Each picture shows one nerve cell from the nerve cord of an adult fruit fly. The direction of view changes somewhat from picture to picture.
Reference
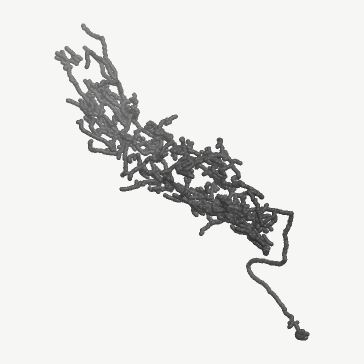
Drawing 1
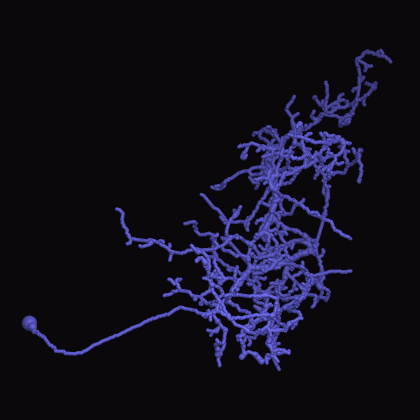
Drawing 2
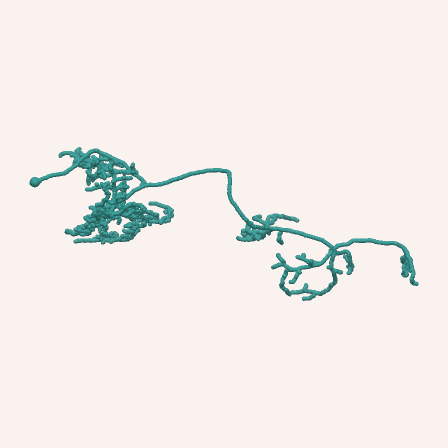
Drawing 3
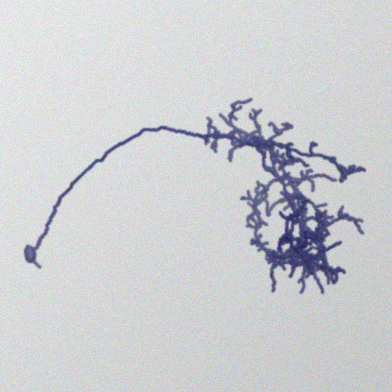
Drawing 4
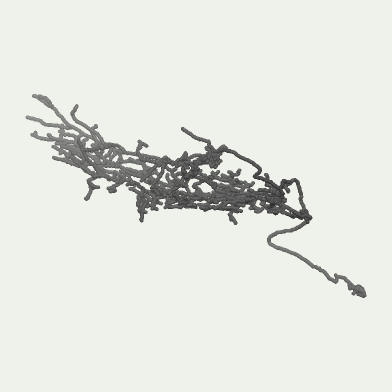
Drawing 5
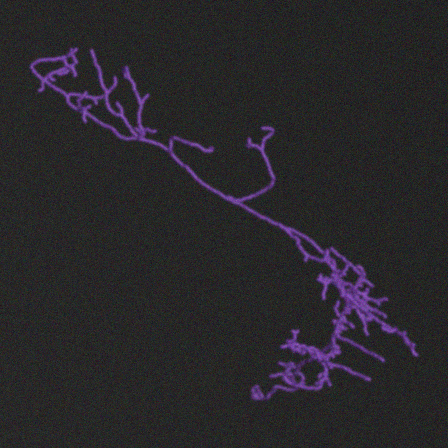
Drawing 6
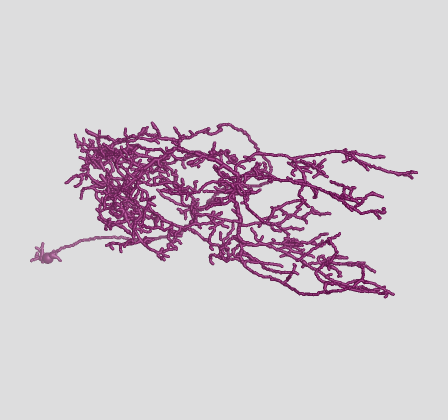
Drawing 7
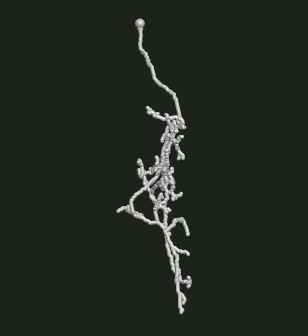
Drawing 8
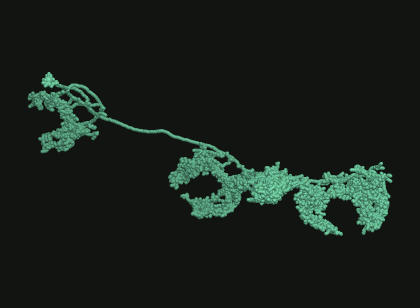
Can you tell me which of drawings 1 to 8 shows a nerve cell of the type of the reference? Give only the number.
4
